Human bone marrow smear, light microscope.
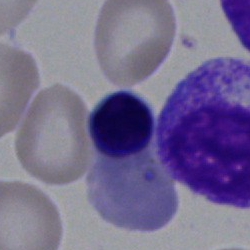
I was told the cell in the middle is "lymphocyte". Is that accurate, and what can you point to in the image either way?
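Chromatin: dense, almost uniformly dark purple.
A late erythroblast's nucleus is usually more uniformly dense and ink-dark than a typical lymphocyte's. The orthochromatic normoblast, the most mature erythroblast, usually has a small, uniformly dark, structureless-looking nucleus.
Verdict: erythroblast, not lymphocyte. No nucleolus visible.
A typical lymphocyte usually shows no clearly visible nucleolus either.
That feature would fit both names. No vacuoles seen.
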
